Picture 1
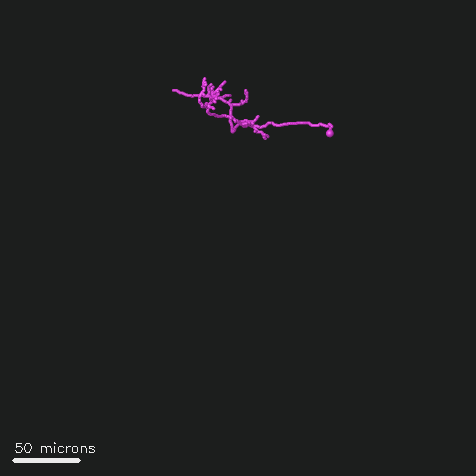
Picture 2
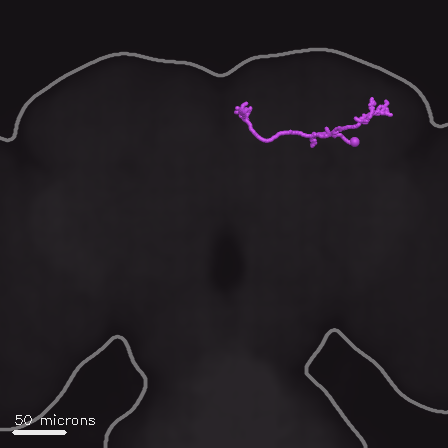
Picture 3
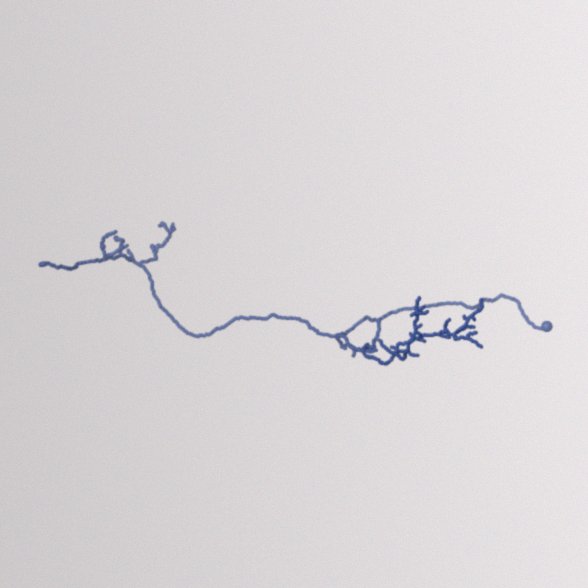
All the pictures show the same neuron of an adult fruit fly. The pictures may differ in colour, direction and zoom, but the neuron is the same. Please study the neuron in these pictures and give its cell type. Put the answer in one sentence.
The cell type is SMP268.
